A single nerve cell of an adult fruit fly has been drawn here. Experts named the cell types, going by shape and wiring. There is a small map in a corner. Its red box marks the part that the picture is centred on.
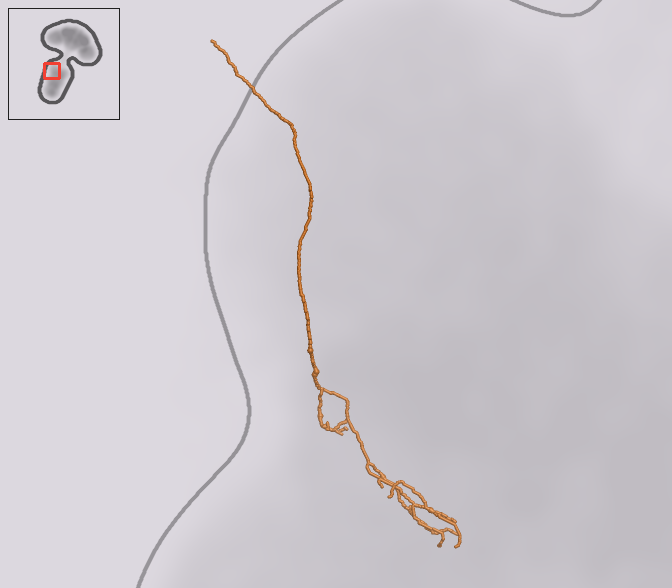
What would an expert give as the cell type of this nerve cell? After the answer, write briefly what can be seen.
It is of cell type WG3. Its broad class is sensory neuron entering the nerve cord. It lies in the nerve cord. No cell body is drawn.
